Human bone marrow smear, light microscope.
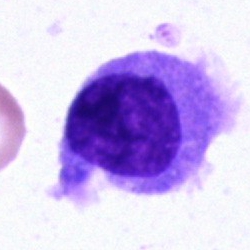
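Plasma cell, the central cell in a stained human bone marrow smear. Its outline is irregular, with a ragged, frayed edge most obvious on the right. The nucleus lies off-centre toward the left, with dense, dark purple chromatin showing patchy clumping. A moderate rim of cytoplasm is widest to the right of the nucleus.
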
